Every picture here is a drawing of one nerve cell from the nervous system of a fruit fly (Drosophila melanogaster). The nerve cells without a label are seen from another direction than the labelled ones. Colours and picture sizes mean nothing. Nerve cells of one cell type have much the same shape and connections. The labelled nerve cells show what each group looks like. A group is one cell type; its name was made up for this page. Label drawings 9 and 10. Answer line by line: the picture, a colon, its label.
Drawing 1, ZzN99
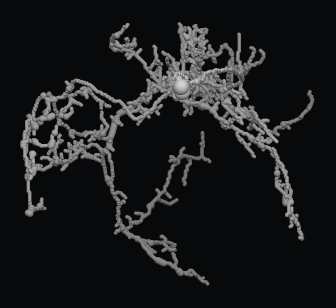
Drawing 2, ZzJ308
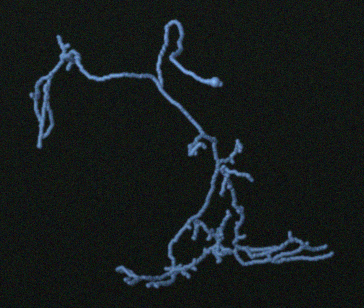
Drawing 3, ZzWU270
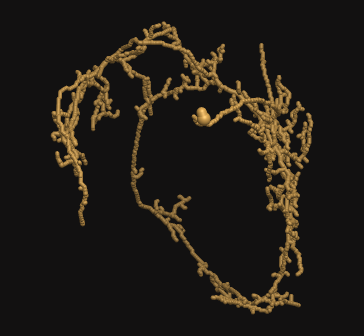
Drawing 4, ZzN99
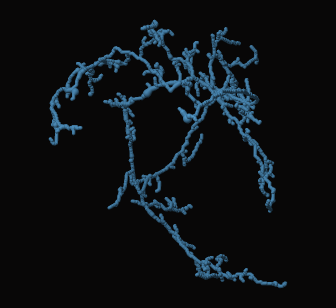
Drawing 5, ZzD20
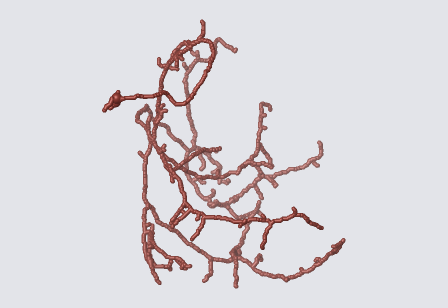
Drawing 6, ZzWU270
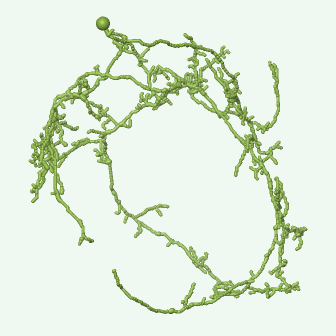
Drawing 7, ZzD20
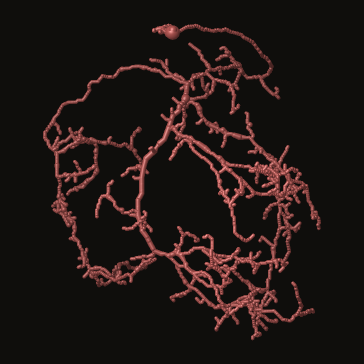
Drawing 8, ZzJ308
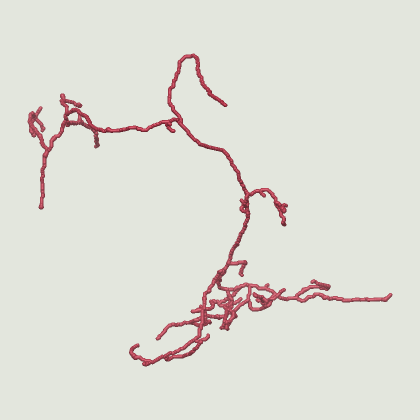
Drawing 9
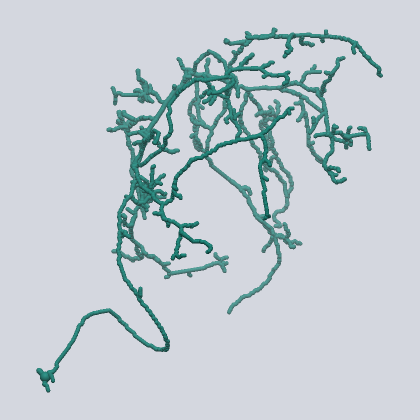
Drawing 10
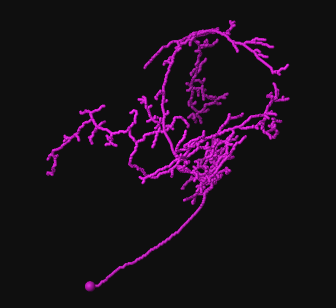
9: ZzD20
10: ZzN99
